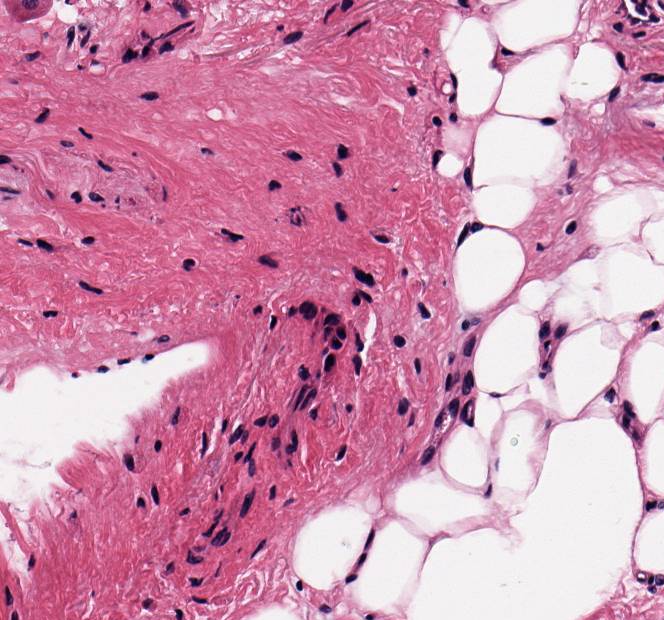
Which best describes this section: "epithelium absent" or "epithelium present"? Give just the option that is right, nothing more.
Epithelium absent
